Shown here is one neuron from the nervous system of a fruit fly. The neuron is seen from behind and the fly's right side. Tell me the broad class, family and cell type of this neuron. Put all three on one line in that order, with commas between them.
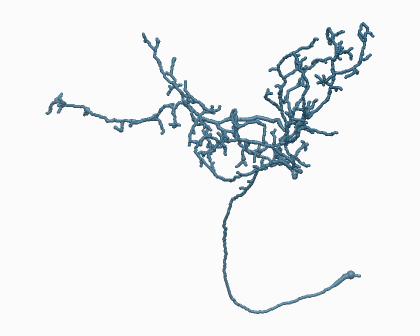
central-brain intrinsic neuron, hemilineage MD3, AMMC021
